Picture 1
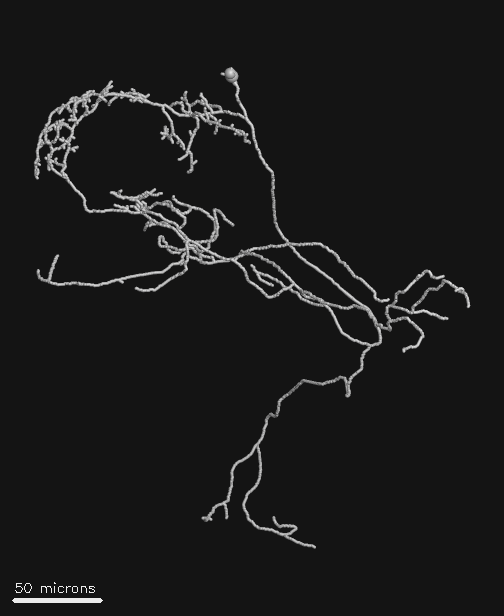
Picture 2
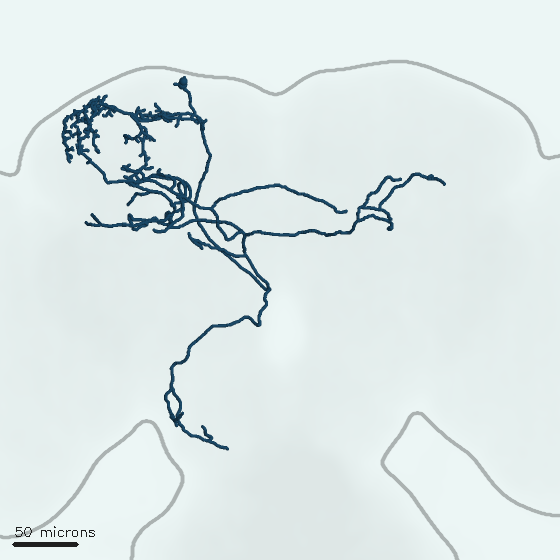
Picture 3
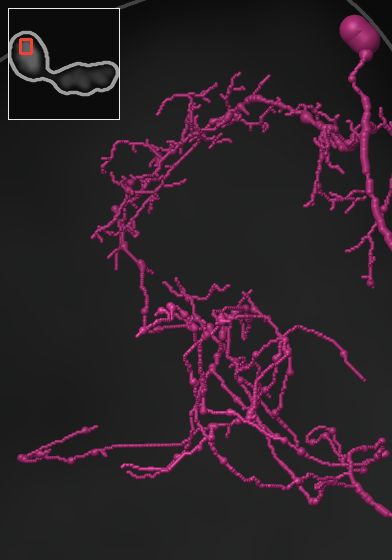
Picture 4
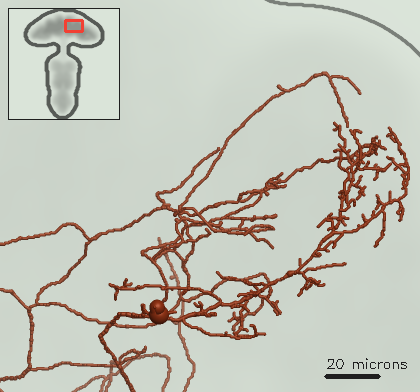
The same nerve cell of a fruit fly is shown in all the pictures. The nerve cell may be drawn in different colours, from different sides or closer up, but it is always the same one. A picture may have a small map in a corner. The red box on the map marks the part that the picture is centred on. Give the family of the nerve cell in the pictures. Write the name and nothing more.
CRZ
